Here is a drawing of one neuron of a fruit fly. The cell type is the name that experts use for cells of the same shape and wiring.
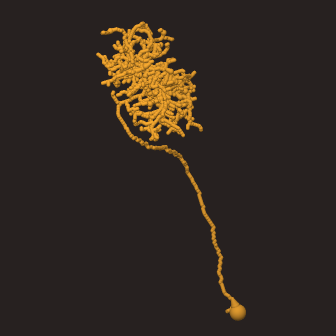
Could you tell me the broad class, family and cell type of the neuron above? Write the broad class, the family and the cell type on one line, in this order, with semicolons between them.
optic-lobe intrinsic neuron; Pm; Pm5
